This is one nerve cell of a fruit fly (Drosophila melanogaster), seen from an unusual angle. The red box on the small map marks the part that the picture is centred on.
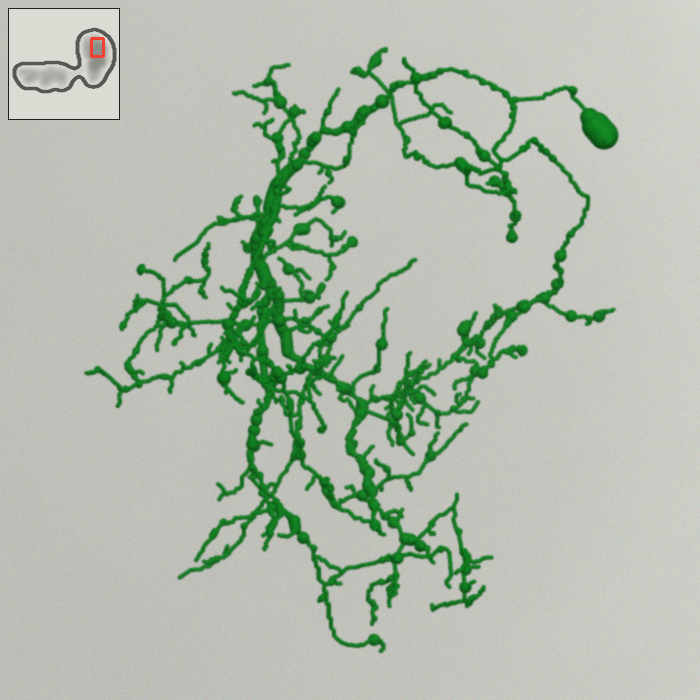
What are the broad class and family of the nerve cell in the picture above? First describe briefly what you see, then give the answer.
Its cell body lies at the upper right of the picture. The picture shows more than a hundred branch ends. This is a central-brain intrinsic neuron. Its family is hemilineage VLPl&d1_dorsal.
